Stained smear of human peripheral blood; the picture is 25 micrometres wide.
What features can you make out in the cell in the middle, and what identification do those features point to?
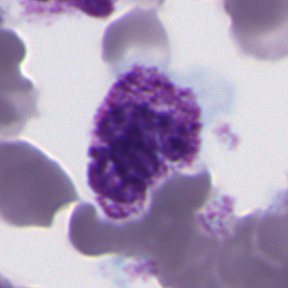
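See how it's packed with coarse dark purple granules? They sit over the nucleus, so you can't trace its outline. It's taller than it is wide, and there are loose purple granules lying outside it to the right and below. That's a basophil.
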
